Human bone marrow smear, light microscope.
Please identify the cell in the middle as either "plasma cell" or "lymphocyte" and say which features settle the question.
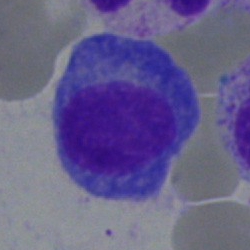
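This is a plasma cell. Look at its cytoplasm first: it is deep blue, and that decides it.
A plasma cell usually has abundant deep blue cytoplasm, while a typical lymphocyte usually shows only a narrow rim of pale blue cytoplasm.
Here the cytoplasm forms a wider band above the nucleus than below it, with a paler area just above the nucleus.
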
